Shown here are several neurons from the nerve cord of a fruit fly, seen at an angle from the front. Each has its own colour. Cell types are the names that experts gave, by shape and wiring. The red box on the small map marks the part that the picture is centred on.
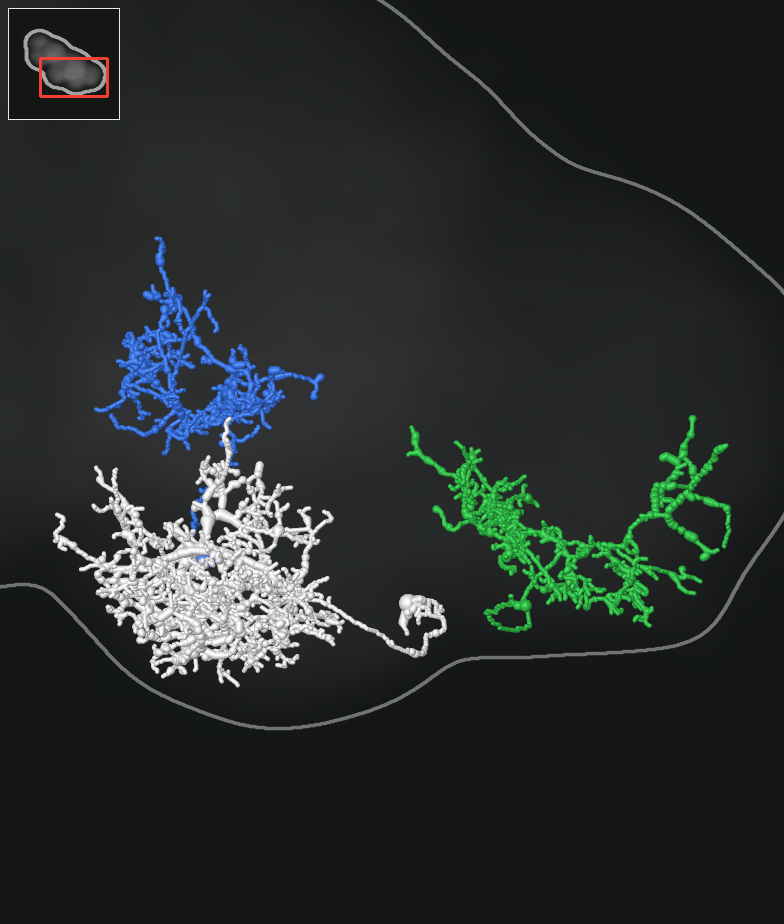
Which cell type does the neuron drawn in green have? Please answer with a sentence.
The cell type is IN13B054.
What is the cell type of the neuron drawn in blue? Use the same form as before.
The cell type is IN13B042.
